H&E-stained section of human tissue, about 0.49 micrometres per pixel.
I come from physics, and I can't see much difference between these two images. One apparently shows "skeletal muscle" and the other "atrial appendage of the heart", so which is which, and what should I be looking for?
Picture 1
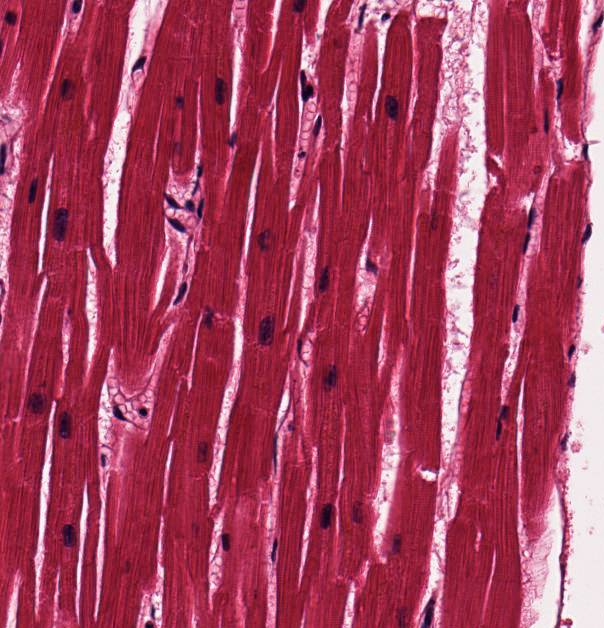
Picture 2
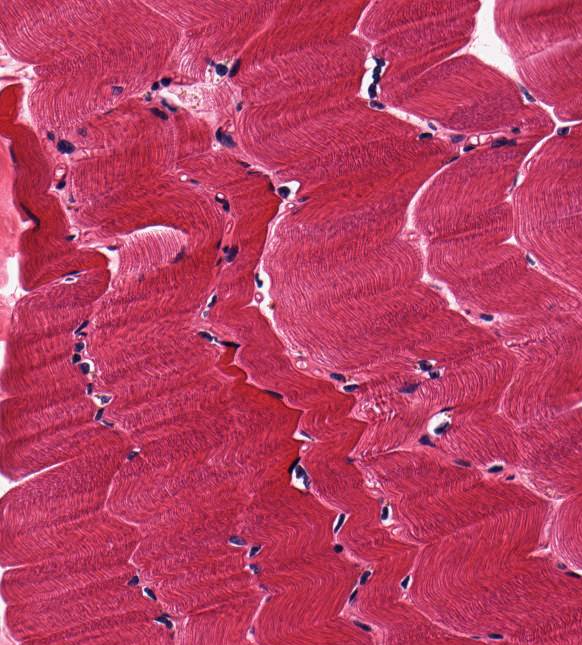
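Picture 1 contains atrial appendage of the heart; picture 2 contains skeletal muscle. In the atrial appendage of the heart, the fibres run roughly vertically and parallel across the field, with deep pink-red cytoplasm showing fine lengthwise lines. Their nuclei are oval and central, while the nuclei between the fibres are smaller, darker and more elongated. The skeletal muscle fibres also stain deep pink-red but show fine cross-striations throughout. Their dark, flattened or elongated nuclei lie at the fibre edges, against the borders.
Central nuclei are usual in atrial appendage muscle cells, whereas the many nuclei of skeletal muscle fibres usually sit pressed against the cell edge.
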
